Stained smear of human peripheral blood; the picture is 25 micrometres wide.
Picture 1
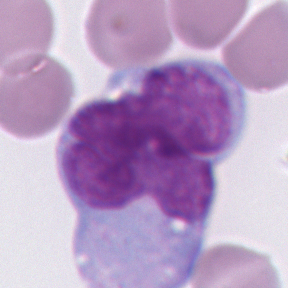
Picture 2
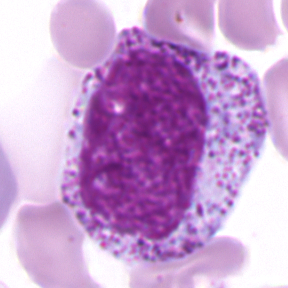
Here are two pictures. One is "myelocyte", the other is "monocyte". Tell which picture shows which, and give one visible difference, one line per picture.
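Picture 1: monocyte. No granules are visible in the cytoplasm.
Picture 2: myelocyte. Many small purple-red granules are scattered through the cytoplasm.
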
